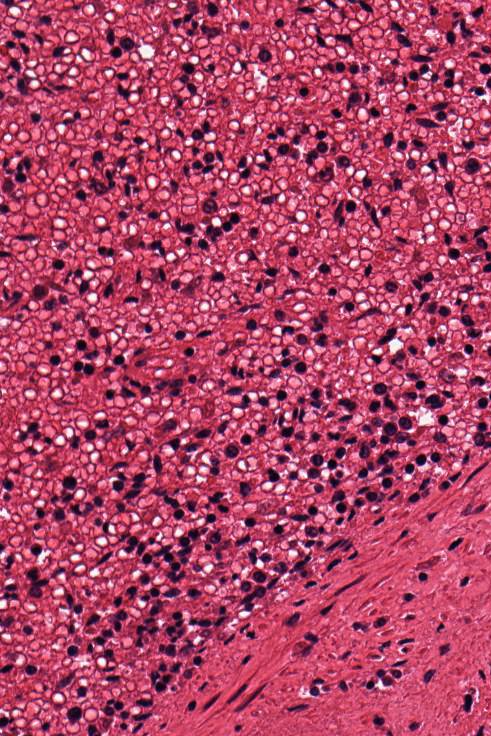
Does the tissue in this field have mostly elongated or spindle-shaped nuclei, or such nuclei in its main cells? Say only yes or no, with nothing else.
No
